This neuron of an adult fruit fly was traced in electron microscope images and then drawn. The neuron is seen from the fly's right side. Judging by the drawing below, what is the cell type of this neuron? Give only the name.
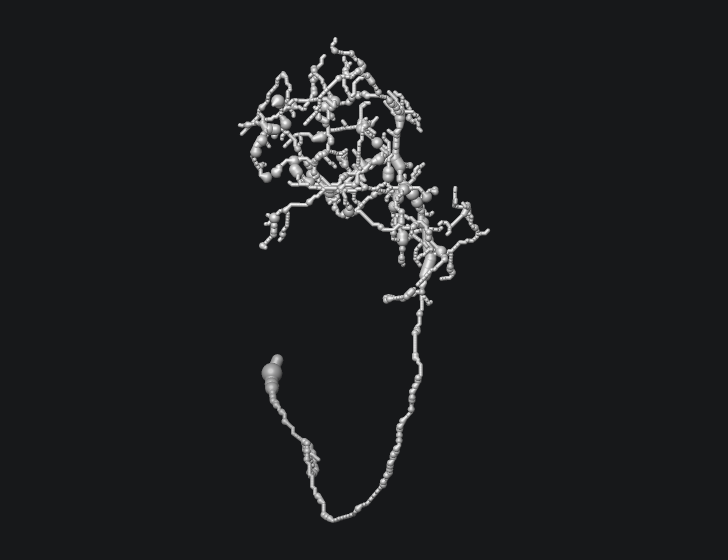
SLP025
